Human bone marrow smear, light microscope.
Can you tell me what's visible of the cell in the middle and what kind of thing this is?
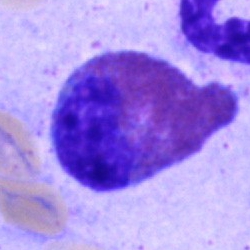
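On its left side the cell is rounded; on its right it bulges out into a blunt lobe. The chromatin is coarse, with darker clumped patches. Plentiful purplish-pink cytoplasm fills most of the right half of the cell. This is an eosinophil.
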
